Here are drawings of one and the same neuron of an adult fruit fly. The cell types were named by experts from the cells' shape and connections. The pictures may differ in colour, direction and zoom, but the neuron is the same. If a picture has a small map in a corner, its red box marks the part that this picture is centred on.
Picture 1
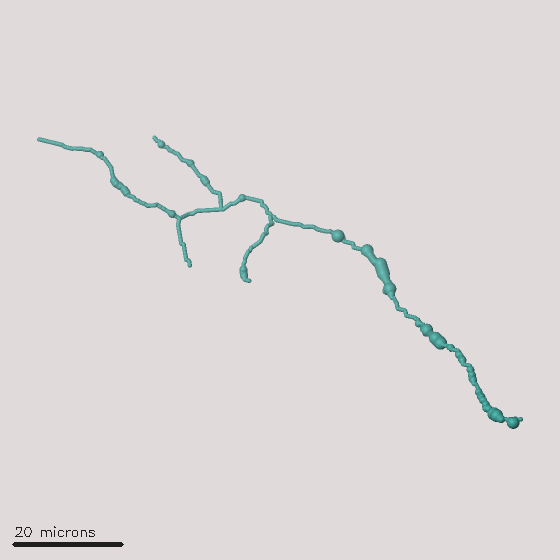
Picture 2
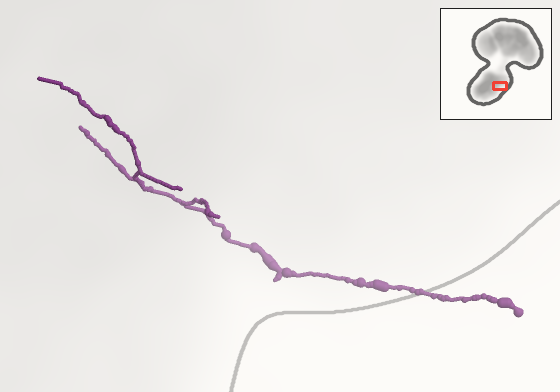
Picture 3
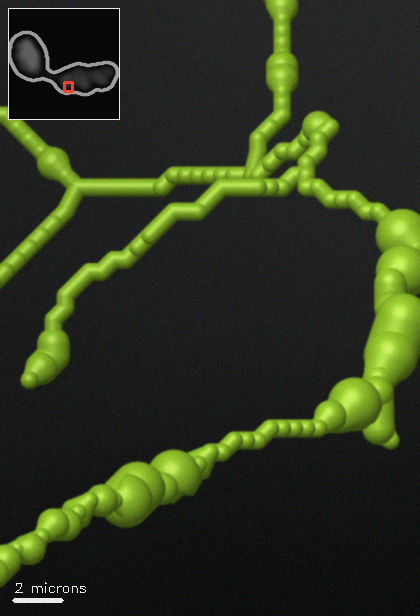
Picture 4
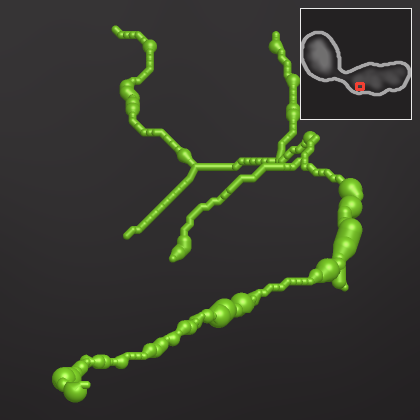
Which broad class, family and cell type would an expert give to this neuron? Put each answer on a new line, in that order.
sensory neuron entering the nerve cord
class gustatory
LgLG7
